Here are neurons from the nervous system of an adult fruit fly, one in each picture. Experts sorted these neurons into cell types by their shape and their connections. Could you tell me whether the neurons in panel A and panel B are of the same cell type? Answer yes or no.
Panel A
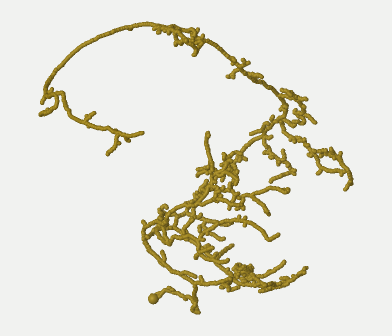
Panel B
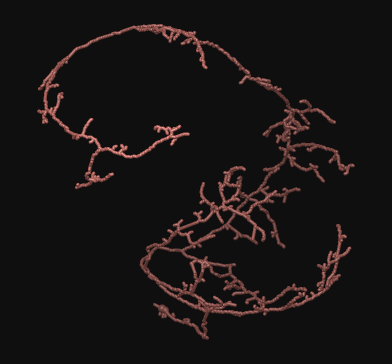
yes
